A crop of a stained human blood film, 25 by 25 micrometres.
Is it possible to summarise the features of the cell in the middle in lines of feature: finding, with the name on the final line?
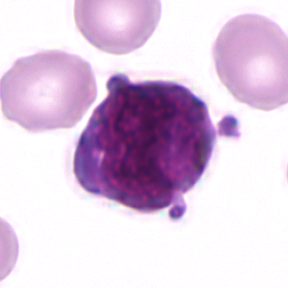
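Dots: fine, reddish-purple, scattered over the whole cell
Nucleus: fills almost the entire cell
Lower edge: a small knob on a short stalk sticking out
Upper left edge: a small rounded bump
Name: atypical promyelocyte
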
